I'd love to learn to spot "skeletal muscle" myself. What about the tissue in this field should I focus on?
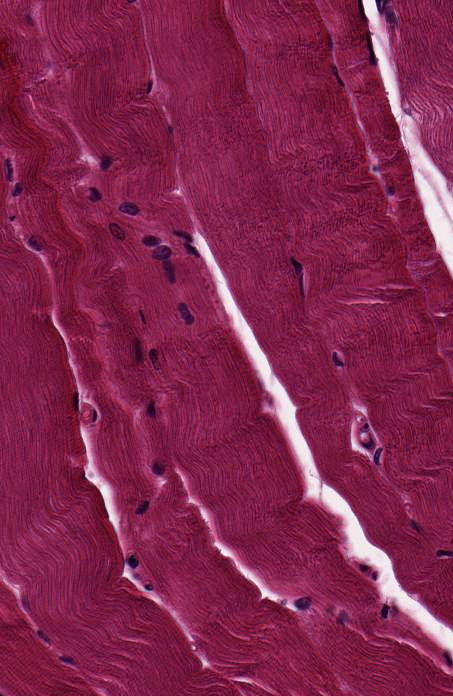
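Skeletal muscle. Field filled with long parallel muscle fibres running from the top down towards the lower right.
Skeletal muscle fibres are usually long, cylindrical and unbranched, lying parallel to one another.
The parallel course of these fibres fits that. Nuclei at the edges of the fibres, not in their centres.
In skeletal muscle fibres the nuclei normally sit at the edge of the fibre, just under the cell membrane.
Nuclear position here matches. Nuclei small, dark purple, oval to elongated. Fibre cytoplasm deep pinkish red.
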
